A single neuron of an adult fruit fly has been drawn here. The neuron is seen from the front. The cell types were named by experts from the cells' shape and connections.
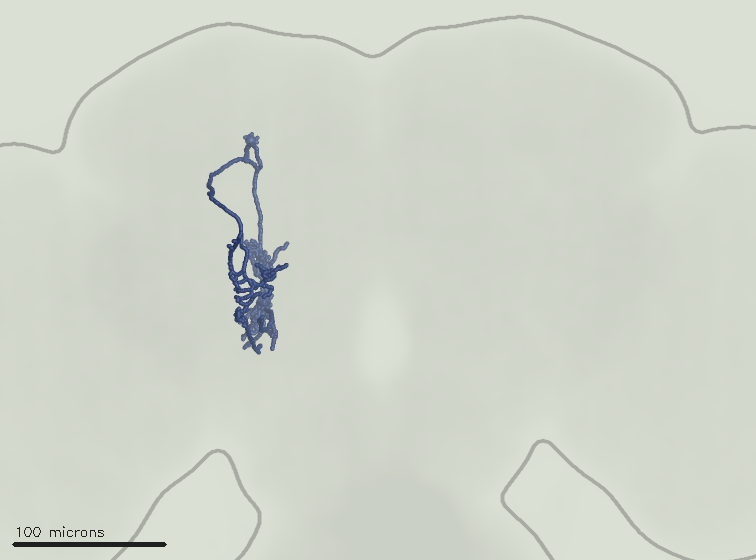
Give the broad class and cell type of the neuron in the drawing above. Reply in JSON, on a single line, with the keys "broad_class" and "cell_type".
{"broad_class": "central-brain intrinsic neuron", "cell_type": "PS292"}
